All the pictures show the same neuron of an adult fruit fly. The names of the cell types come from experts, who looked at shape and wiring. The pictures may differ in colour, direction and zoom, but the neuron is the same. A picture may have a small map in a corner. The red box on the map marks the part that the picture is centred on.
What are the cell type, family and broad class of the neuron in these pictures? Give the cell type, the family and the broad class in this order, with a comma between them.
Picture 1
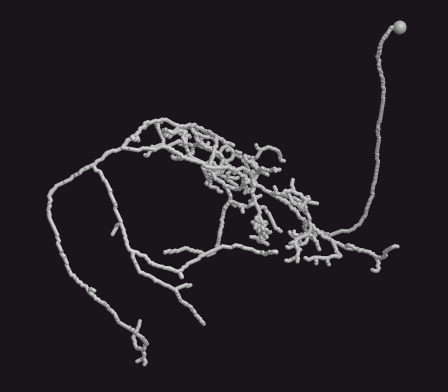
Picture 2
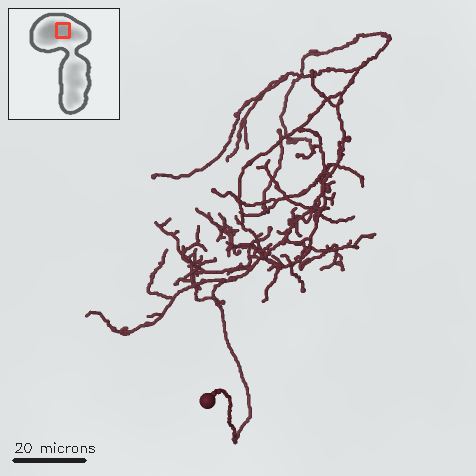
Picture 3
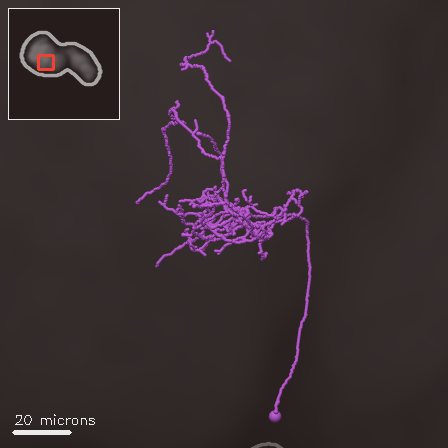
AVLP469, hemilineage VLPp&l1_anterior, central-brain intrinsic neuron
